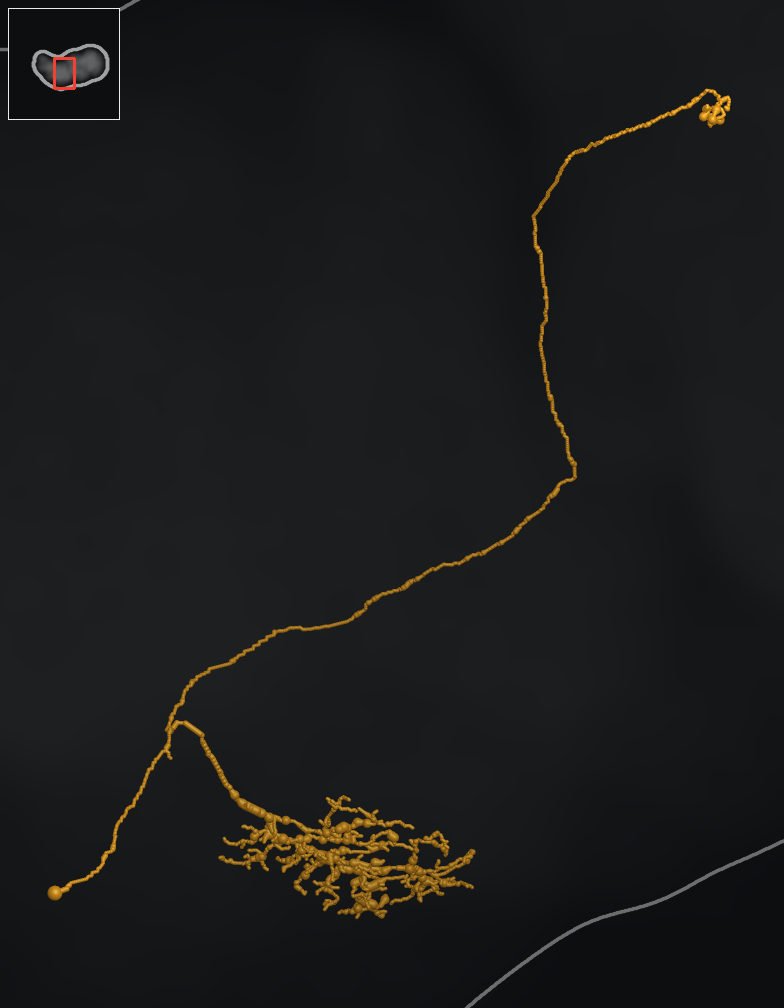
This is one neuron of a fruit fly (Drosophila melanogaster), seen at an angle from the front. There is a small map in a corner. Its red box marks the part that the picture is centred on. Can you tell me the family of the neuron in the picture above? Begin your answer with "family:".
family: MeTu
